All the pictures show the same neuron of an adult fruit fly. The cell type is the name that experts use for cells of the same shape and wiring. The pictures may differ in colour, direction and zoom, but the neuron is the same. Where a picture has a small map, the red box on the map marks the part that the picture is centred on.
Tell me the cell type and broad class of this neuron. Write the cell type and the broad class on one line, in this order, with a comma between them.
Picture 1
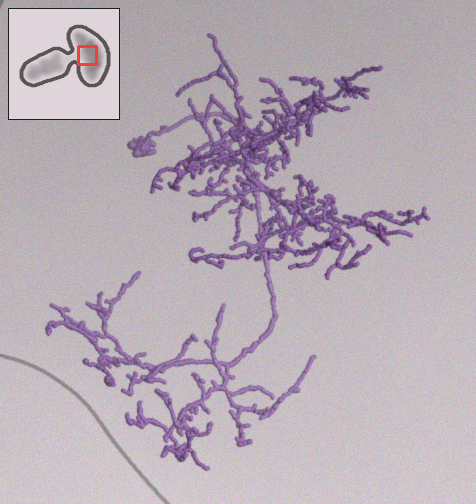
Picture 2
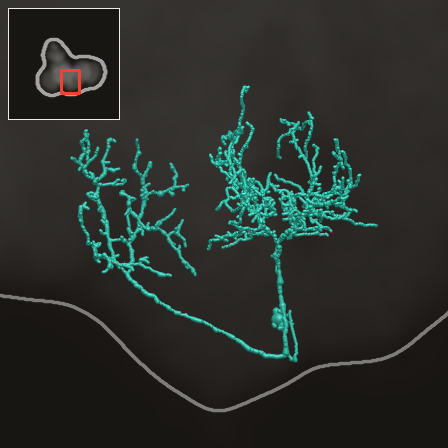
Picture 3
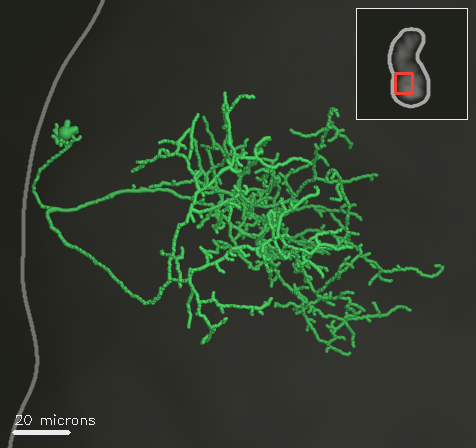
GNG404, central-brain intrinsic neuron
